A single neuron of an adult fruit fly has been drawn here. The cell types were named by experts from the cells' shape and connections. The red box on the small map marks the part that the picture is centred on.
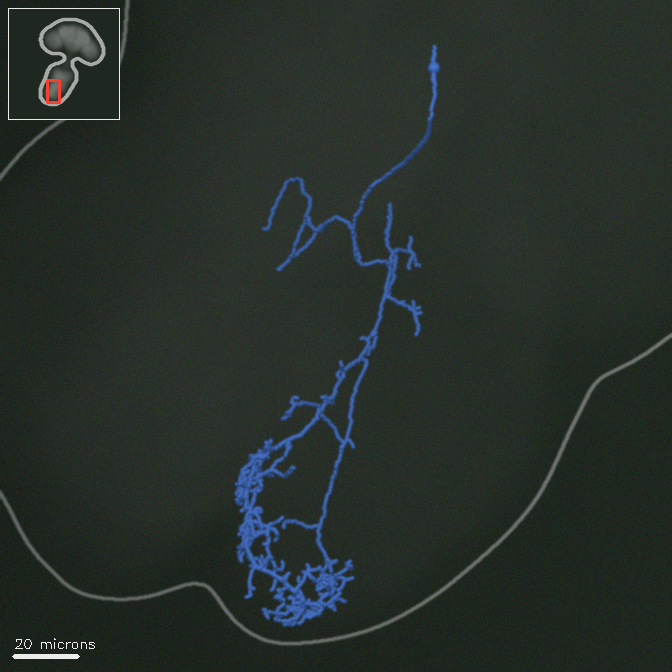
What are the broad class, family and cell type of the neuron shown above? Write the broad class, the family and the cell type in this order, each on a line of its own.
nerve-cord intrinsic neuron
hemilineage 23B
IN23B031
